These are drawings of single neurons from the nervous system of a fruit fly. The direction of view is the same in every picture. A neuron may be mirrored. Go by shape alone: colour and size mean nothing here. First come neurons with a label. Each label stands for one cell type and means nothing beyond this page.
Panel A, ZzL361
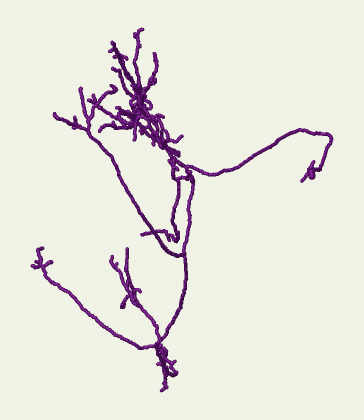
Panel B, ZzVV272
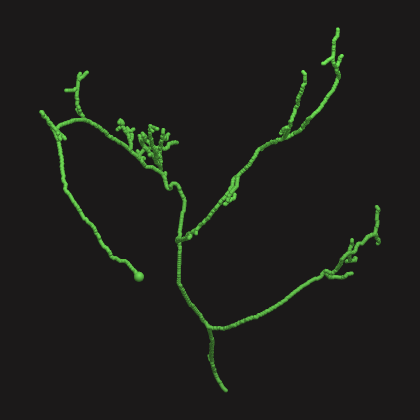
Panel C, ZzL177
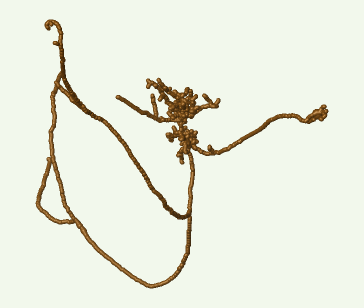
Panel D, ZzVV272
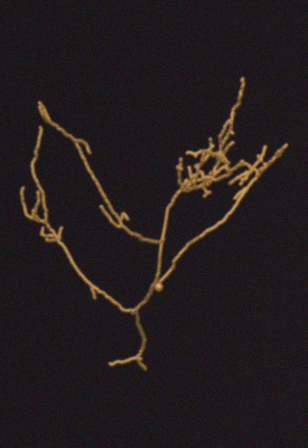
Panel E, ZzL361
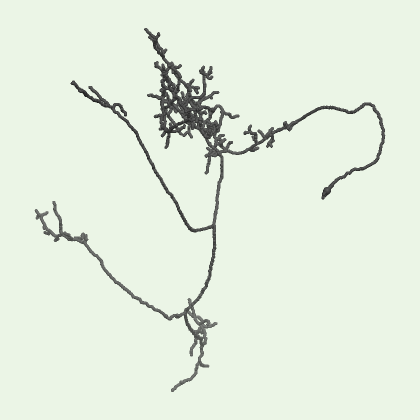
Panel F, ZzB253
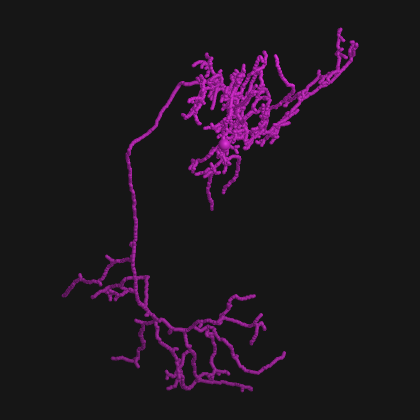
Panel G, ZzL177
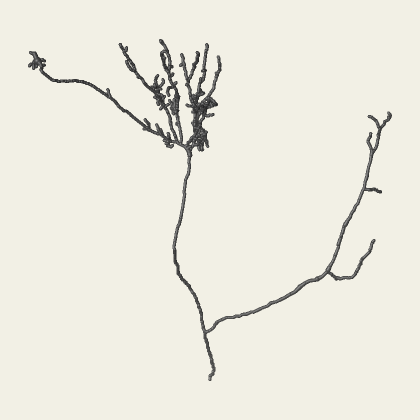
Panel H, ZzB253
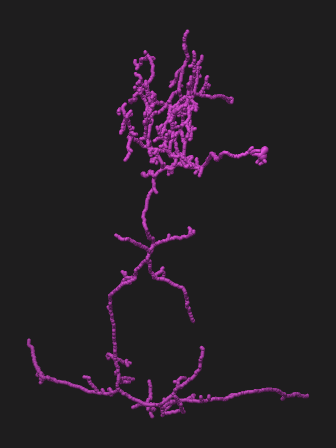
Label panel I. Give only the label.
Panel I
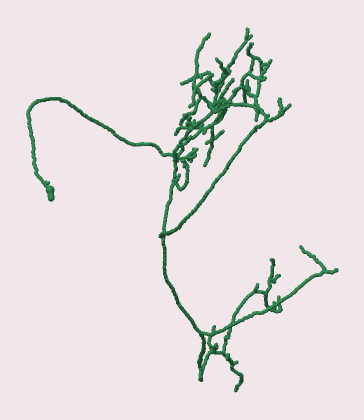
ZzL361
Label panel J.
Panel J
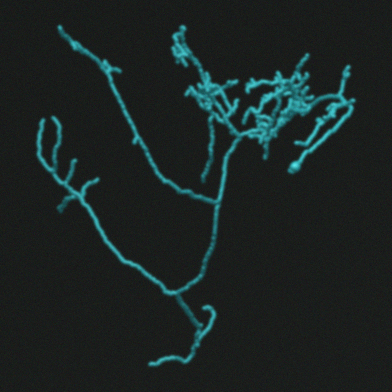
ZzVV272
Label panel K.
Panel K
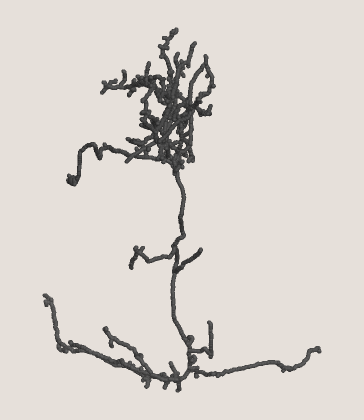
ZzB253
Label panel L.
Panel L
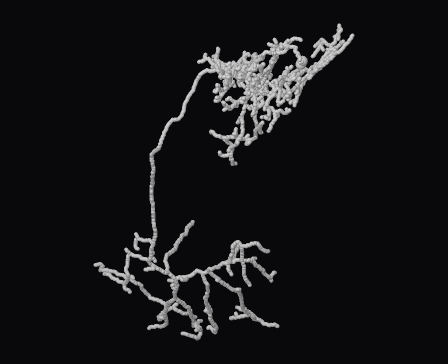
ZzB253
